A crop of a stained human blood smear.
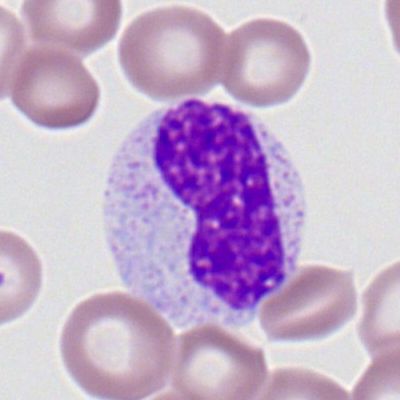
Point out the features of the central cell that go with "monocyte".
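The nucleus is indented on its left side, which gives it a bean shape.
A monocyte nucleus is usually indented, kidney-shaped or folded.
The indented, bean-shaped nucleus of this cell therefore goes with the name. The nucleus lies toward the right side of the cell. The cytoplasm is a pale grey-blue, and many fine pink-purple granules are scattered through it.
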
